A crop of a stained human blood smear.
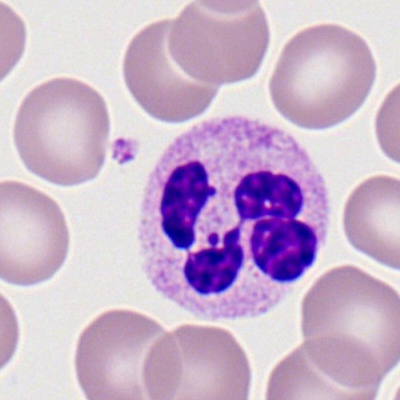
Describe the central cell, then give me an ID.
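A round, smooth outline encloses a nucleus divided into several separate lobes. No nucleoli are visible within it. Fine, faint lilac granules fill the cytoplasm. The cell is a segmented neutrophil.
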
